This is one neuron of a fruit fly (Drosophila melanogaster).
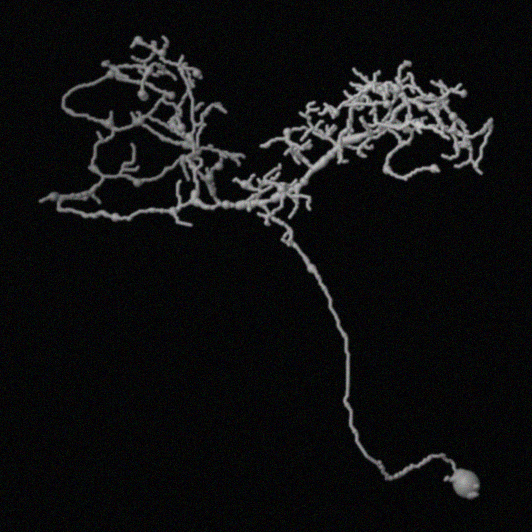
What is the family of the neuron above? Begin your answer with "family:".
family: hemilineage LHa1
